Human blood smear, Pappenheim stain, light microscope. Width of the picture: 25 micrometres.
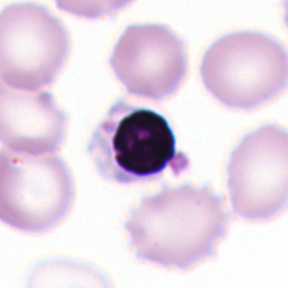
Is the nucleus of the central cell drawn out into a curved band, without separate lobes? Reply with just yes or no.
No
